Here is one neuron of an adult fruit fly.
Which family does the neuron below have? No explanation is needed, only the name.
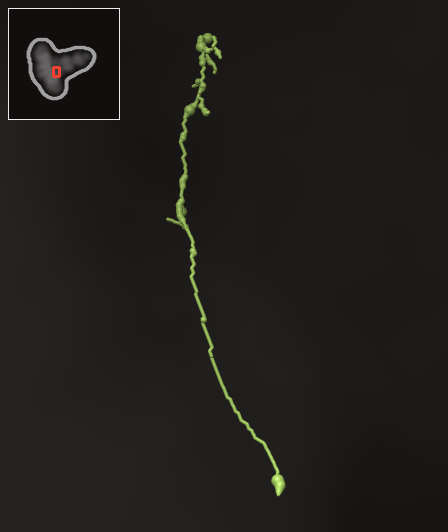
class chemosensory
